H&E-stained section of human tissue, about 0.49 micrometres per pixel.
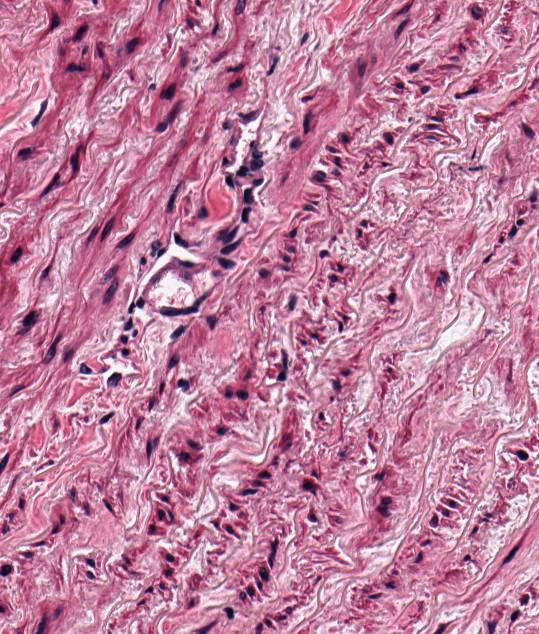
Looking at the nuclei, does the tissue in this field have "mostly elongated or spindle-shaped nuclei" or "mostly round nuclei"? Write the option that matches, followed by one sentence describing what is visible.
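Mostly elongated or spindle-shaped nuclei. The scattered nuclei among the fibres are dark and spindle-shaped.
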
